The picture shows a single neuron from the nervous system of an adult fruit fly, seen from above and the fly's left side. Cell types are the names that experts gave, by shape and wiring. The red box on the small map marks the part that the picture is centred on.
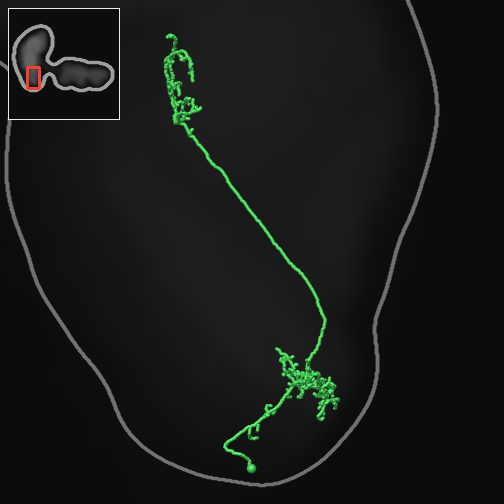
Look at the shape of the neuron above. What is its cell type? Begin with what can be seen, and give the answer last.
It is in the brain and does not reach the nerve cord. The cell body can be seen at the bottom of the picture. Its broad class is optic-lobe intrinsic neuron. It is of cell type Tm31.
